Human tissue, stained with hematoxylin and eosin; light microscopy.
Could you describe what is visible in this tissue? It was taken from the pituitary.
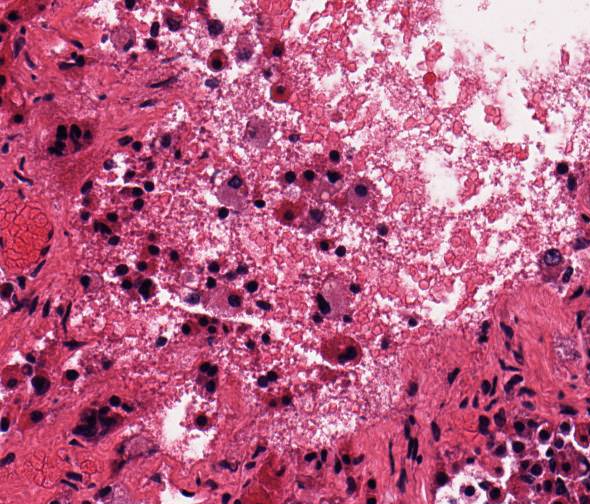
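Most of the middle is loose, vacuolated, granular pink material with scattered cells, and denser pink tissue borders it left and lower right. In that loose area you've got big cells with lots of pale grey-pink cytoplasm and one round nucleus, plus many small, round, dark nuclei. The denser left tissue has elongated spindle-shaped nuclei.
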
